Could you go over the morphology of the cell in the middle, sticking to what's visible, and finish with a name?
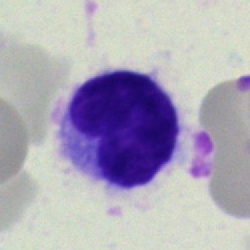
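Nucleus indented on its lower left side. Chromatin dense, deep purple throughout the nucleus. Pale blue cytoplasm lies mostly to the left of the nucleus. Cell edge fuzzy, with small irregular projections. Hairy cell.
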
